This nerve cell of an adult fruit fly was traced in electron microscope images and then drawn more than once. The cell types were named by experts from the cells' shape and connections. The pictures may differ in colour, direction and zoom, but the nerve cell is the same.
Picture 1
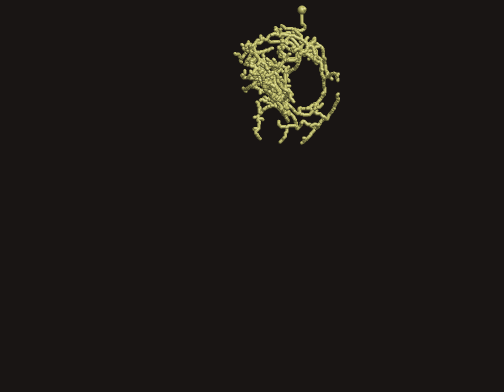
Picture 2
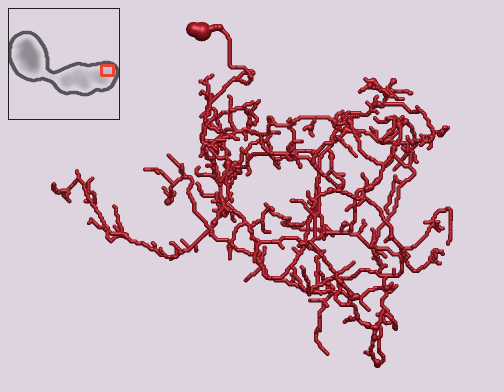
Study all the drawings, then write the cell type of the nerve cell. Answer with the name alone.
INXXX382_b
